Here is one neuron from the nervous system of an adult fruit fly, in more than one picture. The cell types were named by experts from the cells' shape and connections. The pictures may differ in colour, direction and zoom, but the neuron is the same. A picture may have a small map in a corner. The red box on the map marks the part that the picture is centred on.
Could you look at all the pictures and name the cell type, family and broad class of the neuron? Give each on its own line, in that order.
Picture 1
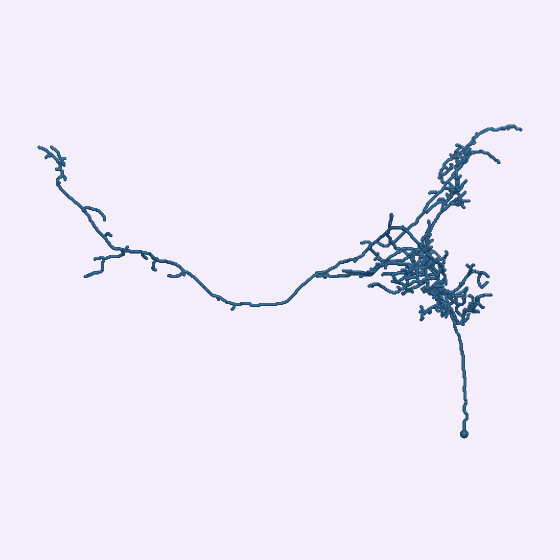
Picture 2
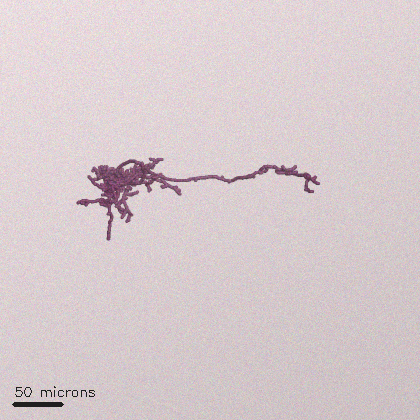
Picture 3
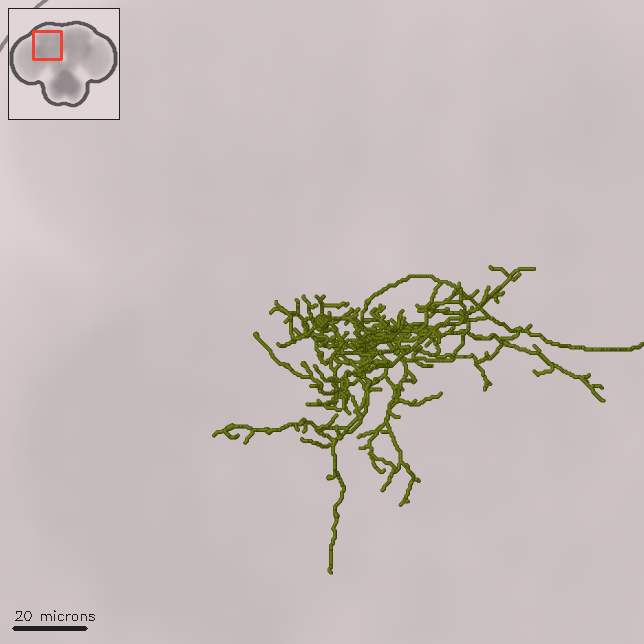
CL274
hemilineage DL1_ventral
central-brain intrinsic neuron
